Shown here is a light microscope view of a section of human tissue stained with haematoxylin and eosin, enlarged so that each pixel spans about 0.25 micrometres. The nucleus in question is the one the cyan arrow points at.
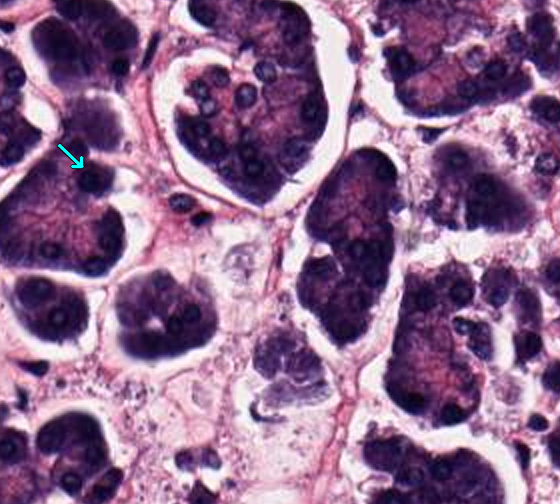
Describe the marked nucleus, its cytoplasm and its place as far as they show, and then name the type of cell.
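The nucleus sits at the outer edge of its cell group, next to the clear space that separates the group from the surrounding pink connective tissue. The cytoplasm is deep purple with a coarse, granular to streaky texture. The cell lies within a rounded, crowded cluster of similar cells, and its borders with its neighbours cannot be made out. The marked nucleus belongs to a pancreatic acinar cell.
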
